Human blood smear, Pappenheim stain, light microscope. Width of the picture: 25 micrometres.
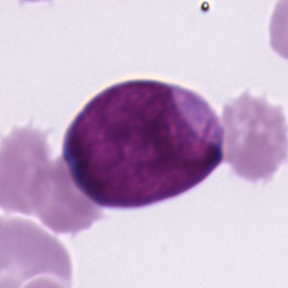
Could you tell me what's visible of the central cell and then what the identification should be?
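Taking each point in turn, the outline is smooth and oval, and the cell measures about 14 by 11 micrometres. Next, the nucleus fills about 80% of the cell's area, and its chromatin is dark purple and finely stippled rather than clumped. Then the cytoplasm shows only as a thin bluish rim along the left and lower edges. Last, a paler lilac, wedge-shaped area lies at the upper right of the cell. The cell is a myeloblast.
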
